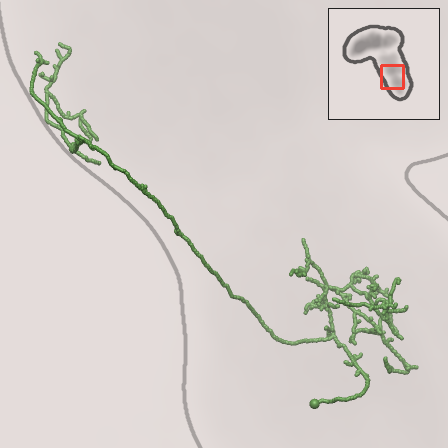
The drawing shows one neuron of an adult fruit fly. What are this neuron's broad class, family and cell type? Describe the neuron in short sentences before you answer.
As drawn here it is about as wide as it is tall. Its broad class is nerve-cord intrinsic neuron. Its family is hemilineage 19B. It is of cell type IN19B089.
